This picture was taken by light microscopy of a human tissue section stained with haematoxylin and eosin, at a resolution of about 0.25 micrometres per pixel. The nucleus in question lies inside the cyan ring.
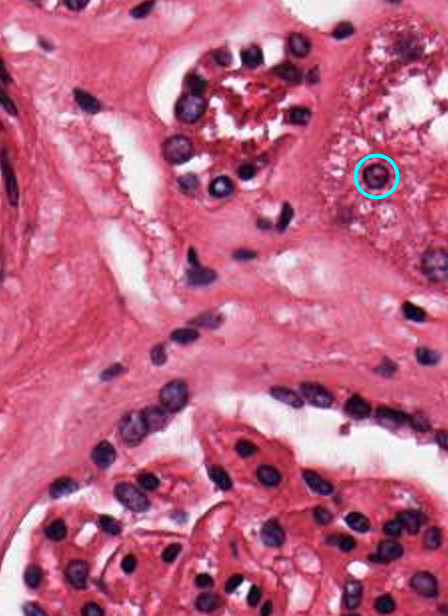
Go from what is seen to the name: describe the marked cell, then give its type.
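The nucleus is round with a smooth, sharp edge and stains dark purple; its rim looks darker than its centre. The nucleus is surrounded on all sides by a broad zone of pink cytoplasm, so it is not pressed against an edge of the cell. No clear border separates this cell from its neighbours; it lies within a band of similarly pale, foamy pink cytoplasm forming a rounded tubule profile, next to the band of pink fibrous tissue on its left. Type of cell: proximal tubule cell.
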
